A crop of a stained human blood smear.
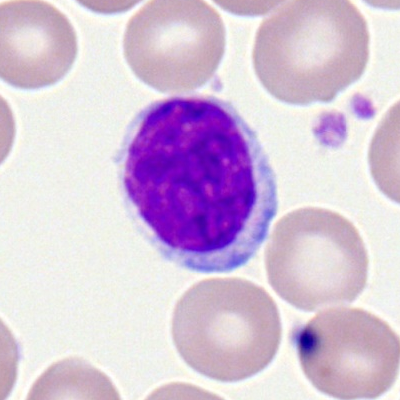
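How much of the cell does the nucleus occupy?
Most of it.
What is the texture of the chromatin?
Coarsely clumped rather than fine.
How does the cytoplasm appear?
As a narrow pale blue rim around the nucleus, widest along the lower right side of the cell.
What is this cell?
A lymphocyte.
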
